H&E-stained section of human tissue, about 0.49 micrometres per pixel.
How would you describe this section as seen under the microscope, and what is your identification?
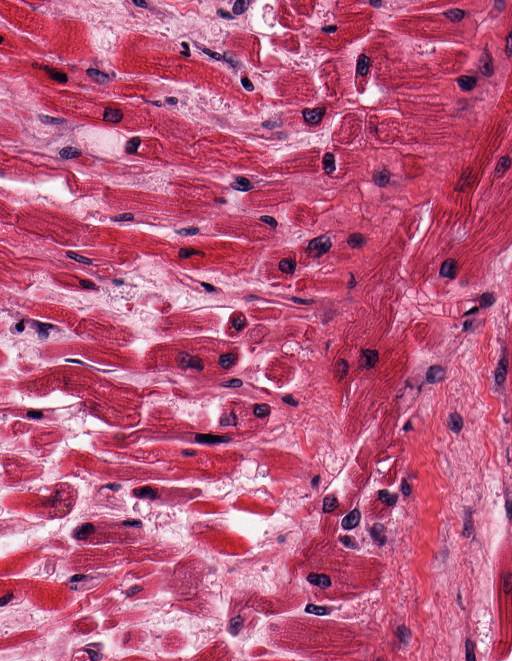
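Near the centre of the field, fibres cut across show rounded profiles, each with a central nucleus. Their cytoplasm stains a deep pink-red. No fat cells appear anywhere in the field. In the left half, many fibres are parted by white clefts, which are a shrinkage artefact. This is the atrial appendage of the heart.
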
